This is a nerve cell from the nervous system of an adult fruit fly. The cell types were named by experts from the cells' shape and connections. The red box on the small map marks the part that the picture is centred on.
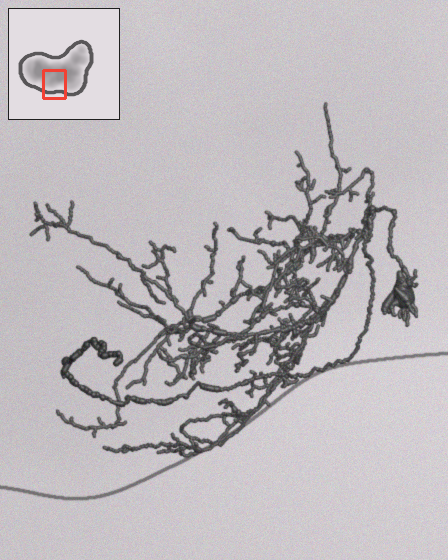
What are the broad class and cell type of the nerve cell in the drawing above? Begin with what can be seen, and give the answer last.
More than a hundred branch ends can be seen. In this view it is about as wide as it is tall. This is a motor neuron of the brain. The cell type is GNG668.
